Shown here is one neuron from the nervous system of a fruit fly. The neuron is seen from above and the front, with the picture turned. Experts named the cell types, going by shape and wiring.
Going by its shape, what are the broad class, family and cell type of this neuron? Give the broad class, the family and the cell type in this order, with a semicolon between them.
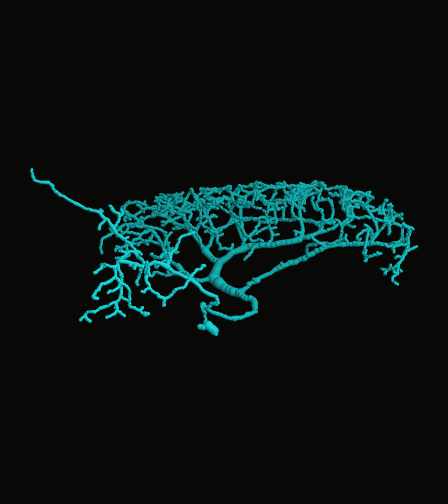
visual projection neuron; LPT; LPT52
